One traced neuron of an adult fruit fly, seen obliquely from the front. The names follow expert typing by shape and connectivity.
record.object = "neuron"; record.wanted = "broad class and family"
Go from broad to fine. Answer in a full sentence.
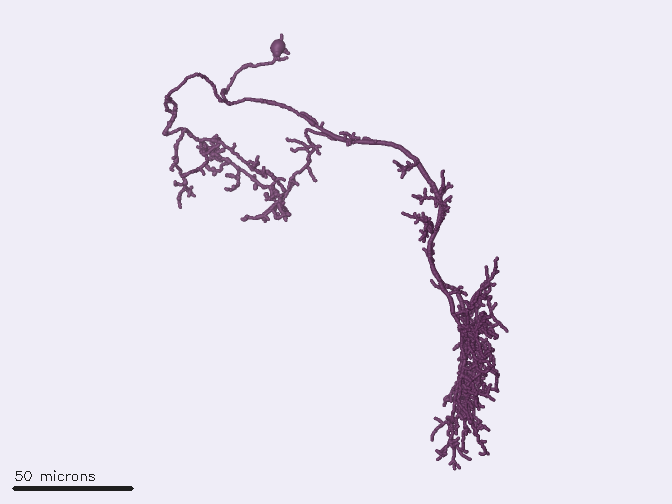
A visual projection neuron of the LoVP family.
